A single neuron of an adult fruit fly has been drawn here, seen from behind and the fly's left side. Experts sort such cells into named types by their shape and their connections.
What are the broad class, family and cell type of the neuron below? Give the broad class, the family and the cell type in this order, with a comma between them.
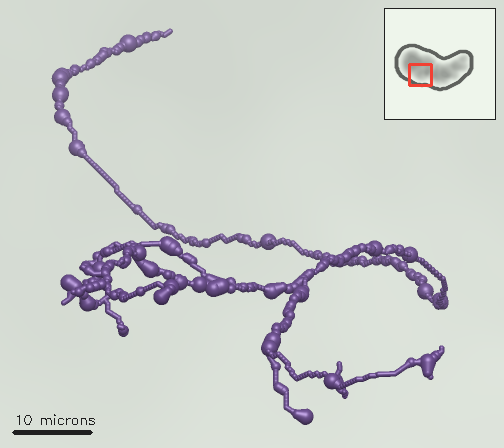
sensory neuron entering the brain, class mechanosensory, BM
